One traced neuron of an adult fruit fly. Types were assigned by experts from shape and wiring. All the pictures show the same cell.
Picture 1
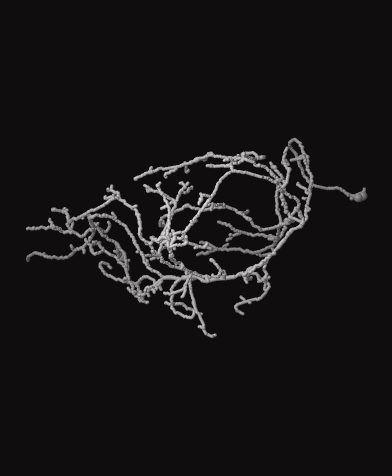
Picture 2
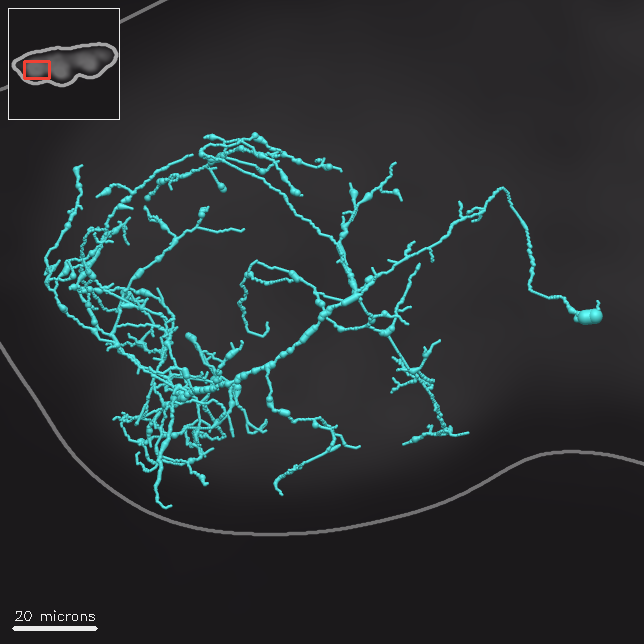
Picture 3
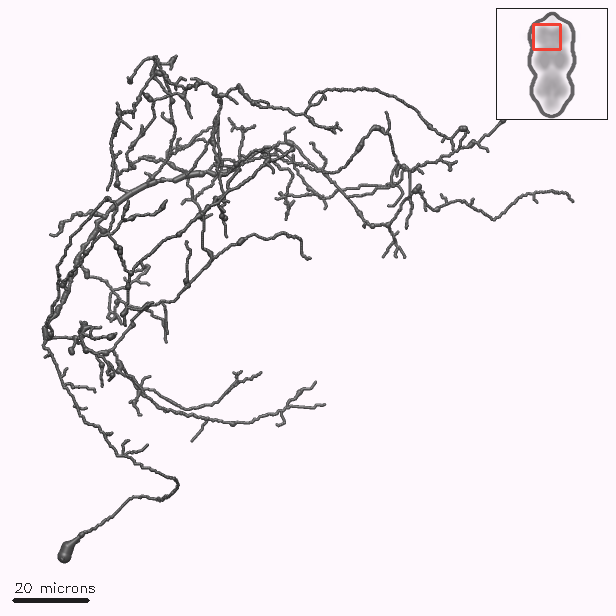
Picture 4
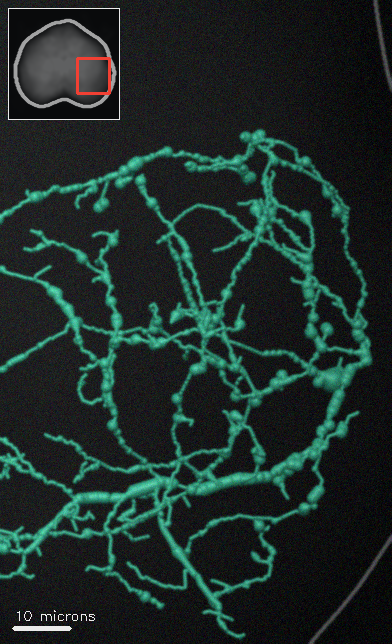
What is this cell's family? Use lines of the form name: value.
family: hemilineage 03A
